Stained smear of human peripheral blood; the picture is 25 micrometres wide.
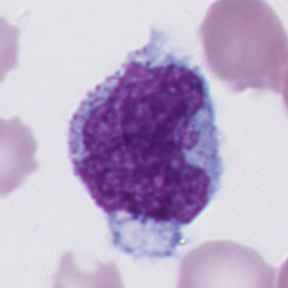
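Monocyte, central nucleated cell, stained peripheral blood smear. Nucleus about 14 micrometres across, notched on its right side. Fine reddish-purple dots along the left and upper cell edge. Cytoplasm below the nucleus foamy, with small clear spaces. Small pale cytoplasmic tag projecting from the top of the cell.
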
